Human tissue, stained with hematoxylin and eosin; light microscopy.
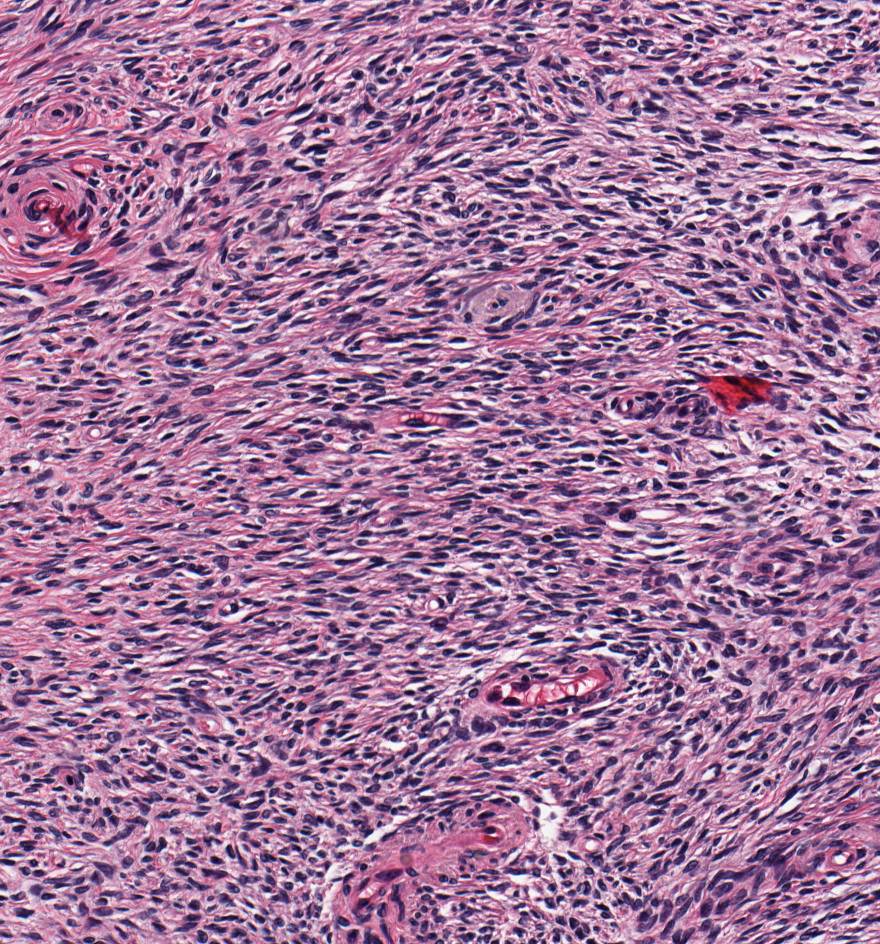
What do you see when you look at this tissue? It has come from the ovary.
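First impression: densely packed spindle cells fill the whole field in short, many-directional fascicles. Their cytoplasm looks scant and pale pink, the borders indistinct. Between them, thin strands of pink collagen. Right half, just above the middle: a small bright red cluster of red blood cells.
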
